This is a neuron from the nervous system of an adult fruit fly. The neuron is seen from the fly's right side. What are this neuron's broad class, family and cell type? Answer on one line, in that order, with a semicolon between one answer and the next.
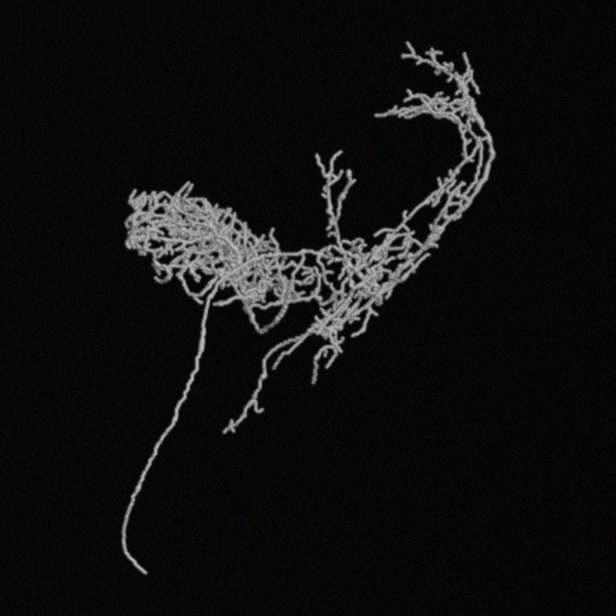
central-brain intrinsic neuron; hemilineage LALv1_dorsal; FB4G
